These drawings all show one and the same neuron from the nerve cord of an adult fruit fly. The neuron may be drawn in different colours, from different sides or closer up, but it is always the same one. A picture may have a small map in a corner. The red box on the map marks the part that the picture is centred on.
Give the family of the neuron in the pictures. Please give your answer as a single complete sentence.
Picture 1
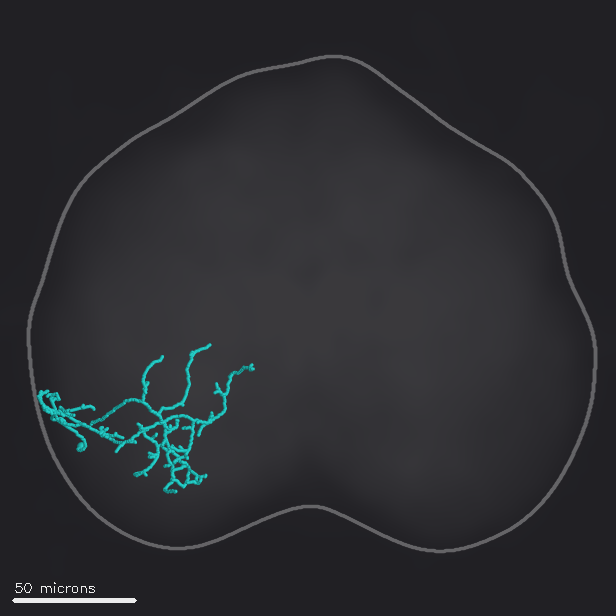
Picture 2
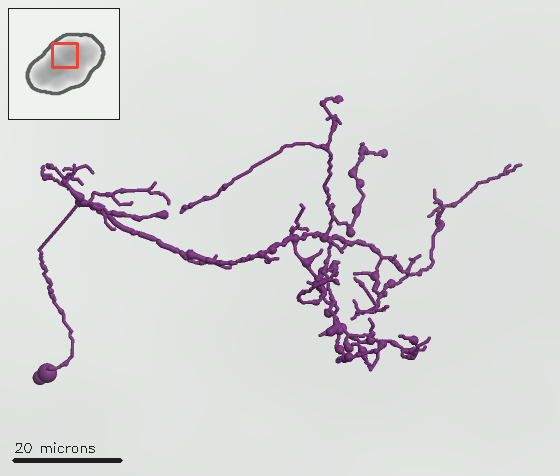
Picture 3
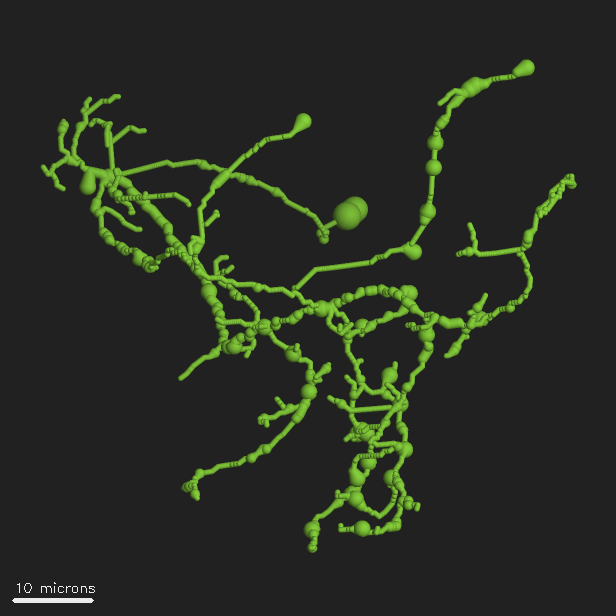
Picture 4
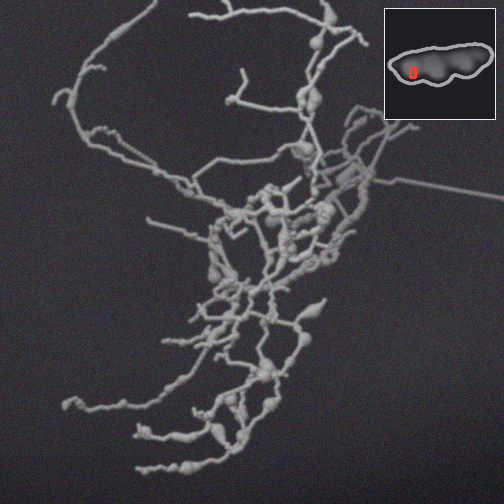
Family-wise, the neuron is hemilineage 20A.22A.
